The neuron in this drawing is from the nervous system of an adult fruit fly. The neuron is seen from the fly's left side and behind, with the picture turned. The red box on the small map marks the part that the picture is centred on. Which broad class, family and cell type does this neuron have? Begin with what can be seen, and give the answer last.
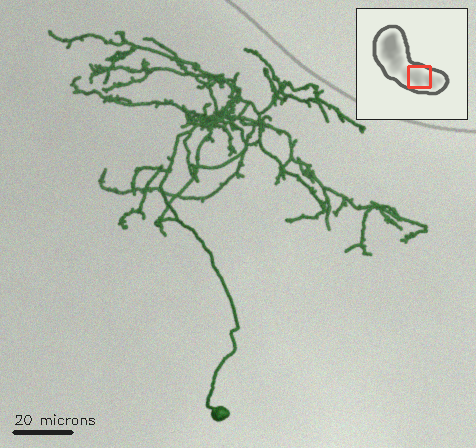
From top to bottom in the picture it spans about 140 microns. In this view it is about as wide as it is tall. Its broad class is nerve-cord intrinsic neuron. The family is hemilineage 12A. The cell type is IN12A063_b.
